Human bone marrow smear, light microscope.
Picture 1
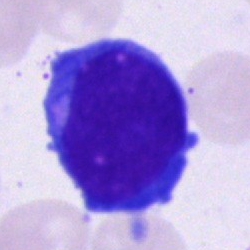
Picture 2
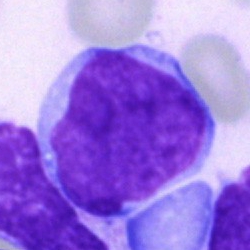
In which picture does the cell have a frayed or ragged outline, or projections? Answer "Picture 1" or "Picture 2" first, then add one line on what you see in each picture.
Picture 1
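What picture 1 shows: The cell outline is roughly round with bumpy, irregular margins.
What picture 2 shows: The cell has a smooth, rounded outline.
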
